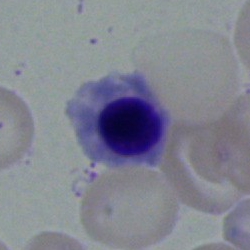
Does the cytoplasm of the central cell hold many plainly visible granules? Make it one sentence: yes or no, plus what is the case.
No, the cytoplasm of the cell shows no visible granules.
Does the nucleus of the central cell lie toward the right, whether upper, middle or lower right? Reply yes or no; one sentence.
Yes, it is to the left of the nucleus that most cytoplasm lies.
